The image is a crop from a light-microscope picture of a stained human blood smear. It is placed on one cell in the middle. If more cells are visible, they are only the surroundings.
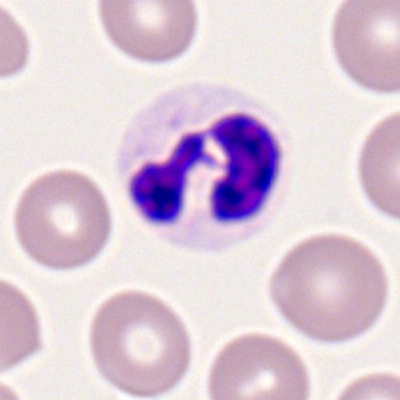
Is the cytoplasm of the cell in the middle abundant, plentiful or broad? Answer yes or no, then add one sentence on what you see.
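Yes. The cytoplasm is plentiful and pale pinkish-lilac.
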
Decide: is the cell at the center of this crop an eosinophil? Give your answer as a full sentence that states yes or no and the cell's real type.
No, the cell in the centre of the crop is a segmented neutrophil as opposed to an eosinophil.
